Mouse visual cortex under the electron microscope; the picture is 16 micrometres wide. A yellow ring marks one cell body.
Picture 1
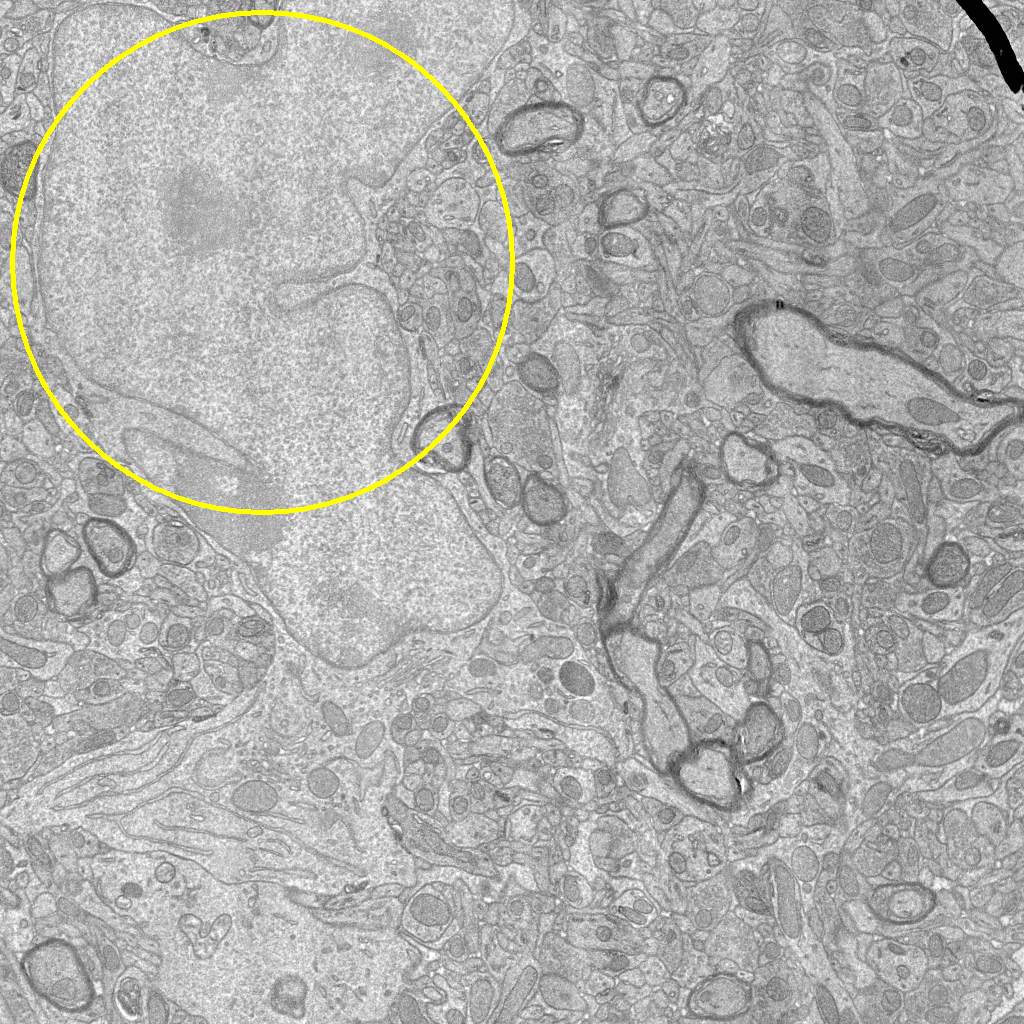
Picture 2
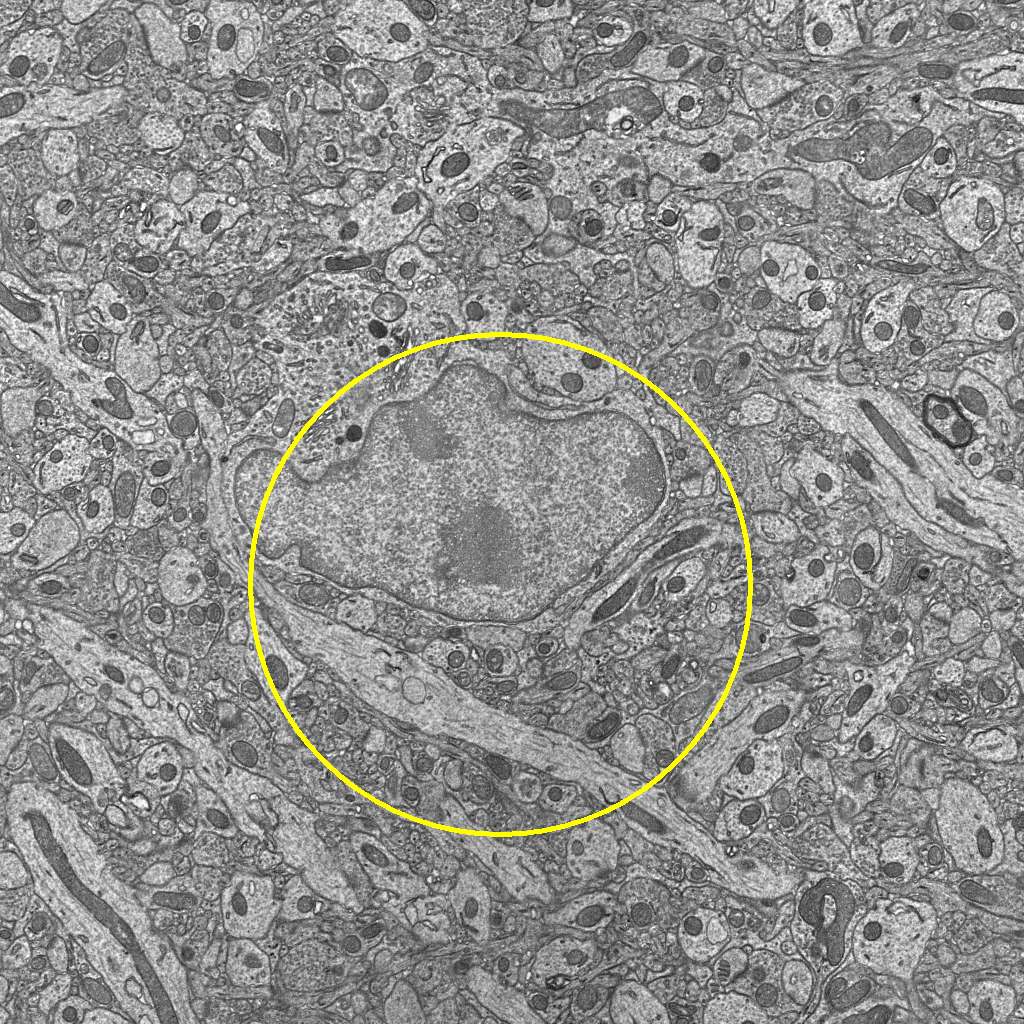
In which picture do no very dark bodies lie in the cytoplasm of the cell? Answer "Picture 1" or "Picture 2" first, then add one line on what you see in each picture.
Picture 1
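What picture 1 shows: No dense dark bodies are seen in the cell.
What picture 2 shows: A few small round dark bodies lie in the cytoplasm at the upper left of the nucleus.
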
